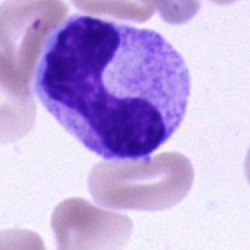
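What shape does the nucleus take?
A thick curved band, bent around the upper right part of the cell.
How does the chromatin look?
Dense and dark purple.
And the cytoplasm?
Pale lilac-pink, with fine pink-violet granules scattered all through it.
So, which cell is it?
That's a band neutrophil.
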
